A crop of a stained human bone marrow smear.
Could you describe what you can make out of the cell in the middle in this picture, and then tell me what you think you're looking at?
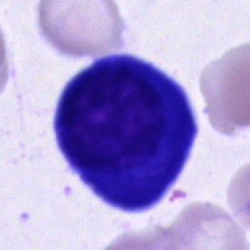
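In outline the cell is roughly round, and its surface is smooth, with no projections. The nucleus stains so darkly that it can barely be told apart from the cytoplasm. No vacuoles are seen anywhere in the cell. This is a plasma cell.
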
